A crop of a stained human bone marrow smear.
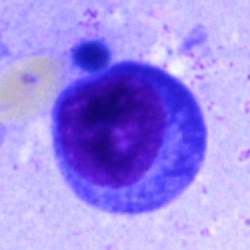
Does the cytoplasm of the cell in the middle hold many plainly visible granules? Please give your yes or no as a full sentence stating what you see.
No, visible granules are absent from the cytoplasm of this cell.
